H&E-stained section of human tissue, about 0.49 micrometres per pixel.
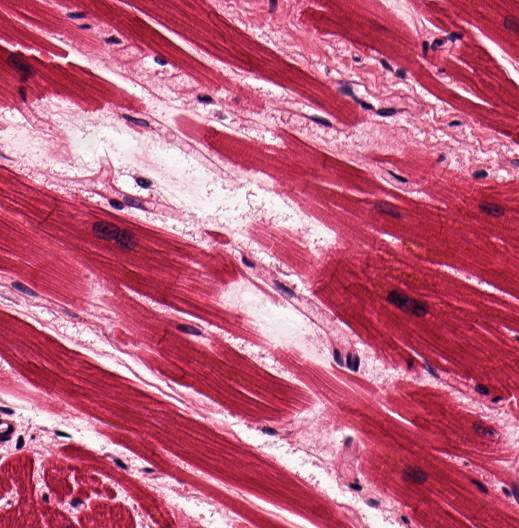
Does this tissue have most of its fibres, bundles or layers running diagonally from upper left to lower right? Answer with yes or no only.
Yes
